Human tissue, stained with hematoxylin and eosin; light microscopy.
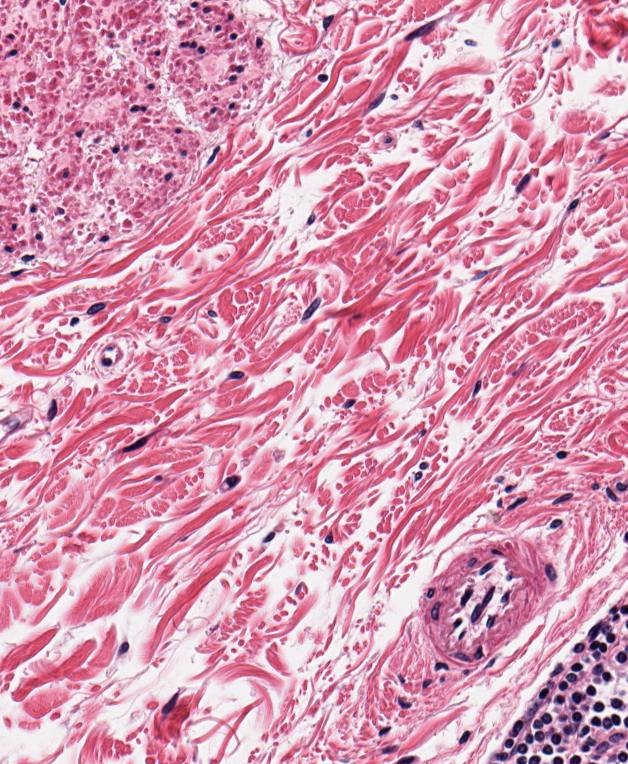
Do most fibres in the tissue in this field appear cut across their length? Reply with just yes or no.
No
